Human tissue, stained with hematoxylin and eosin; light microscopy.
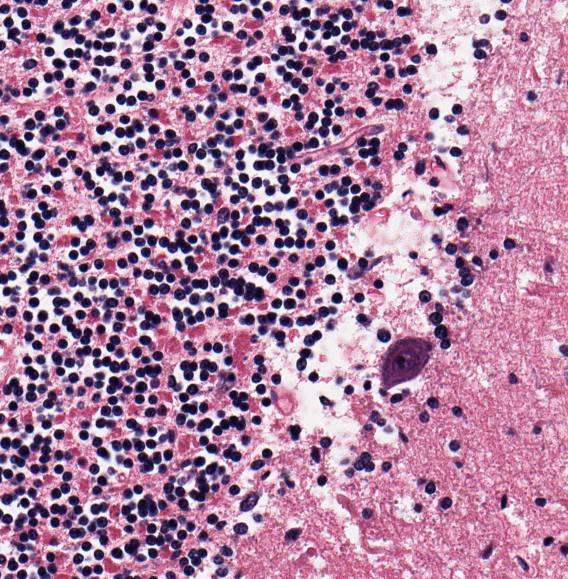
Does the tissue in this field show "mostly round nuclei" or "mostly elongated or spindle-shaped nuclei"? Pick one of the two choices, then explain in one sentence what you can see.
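Mostly round nuclei. The cells of the dense layer have small, round, darkly stained nuclei with hardly any visible cytoplasm.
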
